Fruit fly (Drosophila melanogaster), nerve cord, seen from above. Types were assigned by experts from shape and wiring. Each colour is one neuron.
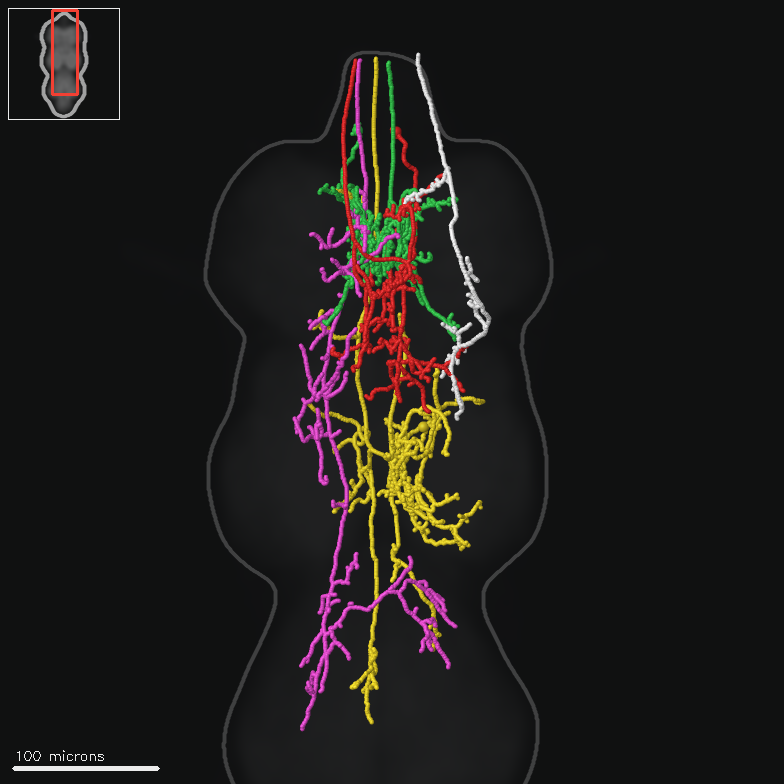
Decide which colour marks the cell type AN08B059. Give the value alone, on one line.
green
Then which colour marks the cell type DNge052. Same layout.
white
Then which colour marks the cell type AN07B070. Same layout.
red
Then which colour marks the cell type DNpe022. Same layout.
magenta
